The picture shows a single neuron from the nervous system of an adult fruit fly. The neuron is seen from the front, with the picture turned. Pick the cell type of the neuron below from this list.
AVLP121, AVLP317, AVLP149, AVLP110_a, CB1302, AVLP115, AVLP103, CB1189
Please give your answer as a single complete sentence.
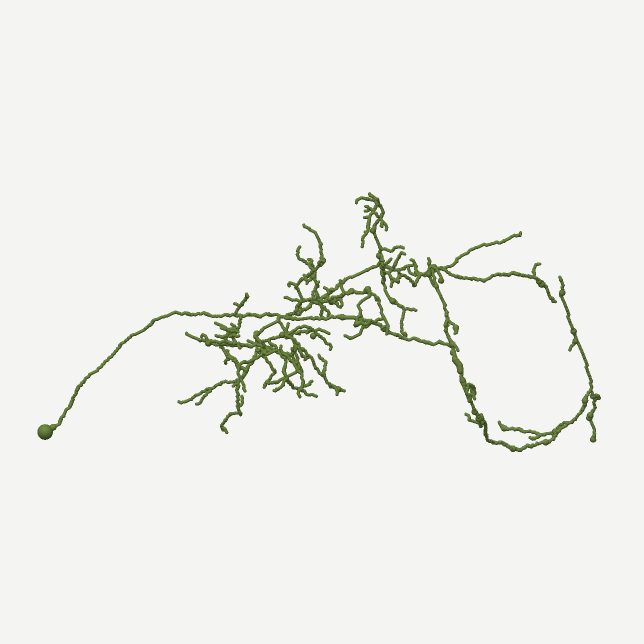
The single neuron here is of type CB1302.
